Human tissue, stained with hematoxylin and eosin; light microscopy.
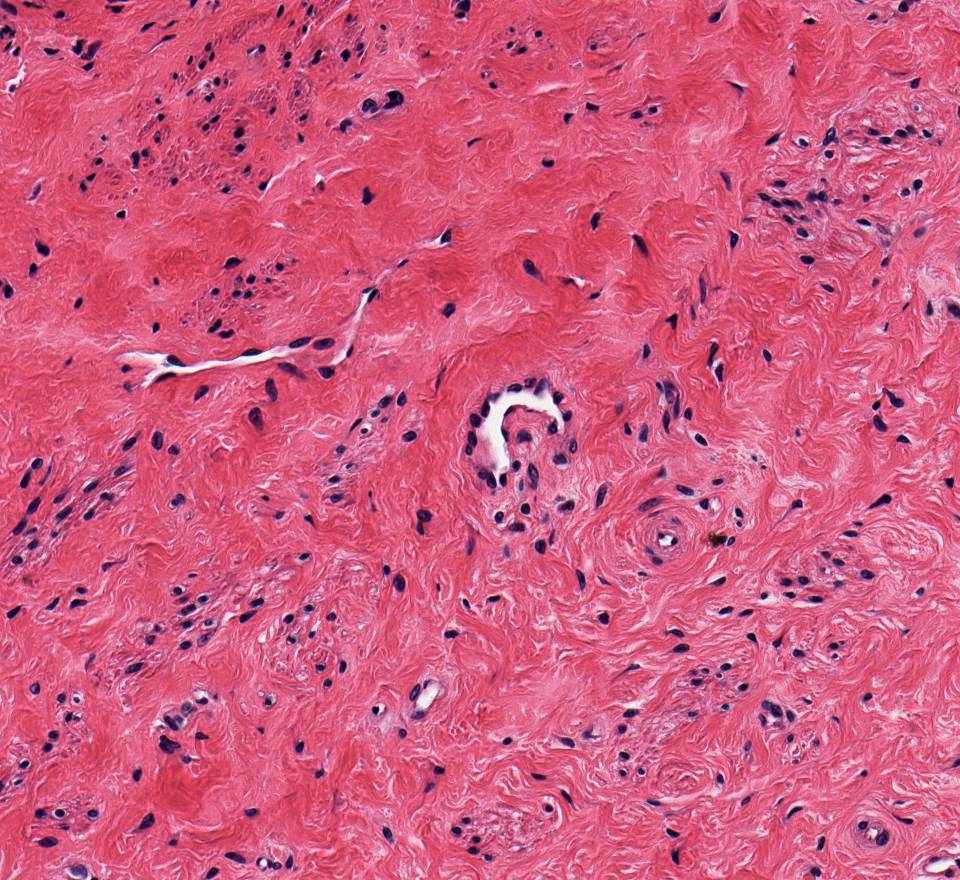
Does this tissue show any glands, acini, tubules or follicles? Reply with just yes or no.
No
